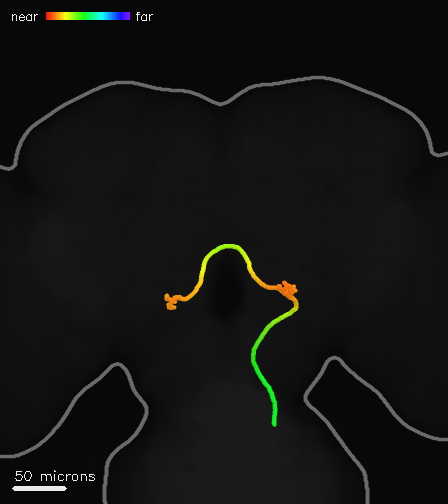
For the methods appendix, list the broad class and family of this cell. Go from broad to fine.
sensory neuron entering the brain; class olfactory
